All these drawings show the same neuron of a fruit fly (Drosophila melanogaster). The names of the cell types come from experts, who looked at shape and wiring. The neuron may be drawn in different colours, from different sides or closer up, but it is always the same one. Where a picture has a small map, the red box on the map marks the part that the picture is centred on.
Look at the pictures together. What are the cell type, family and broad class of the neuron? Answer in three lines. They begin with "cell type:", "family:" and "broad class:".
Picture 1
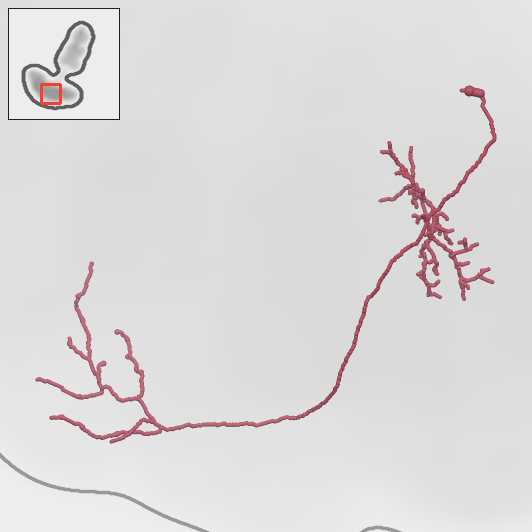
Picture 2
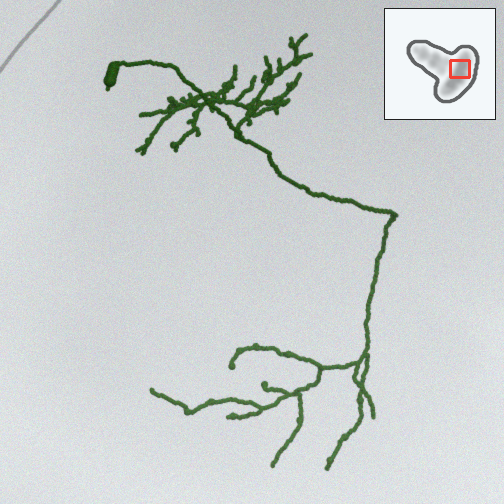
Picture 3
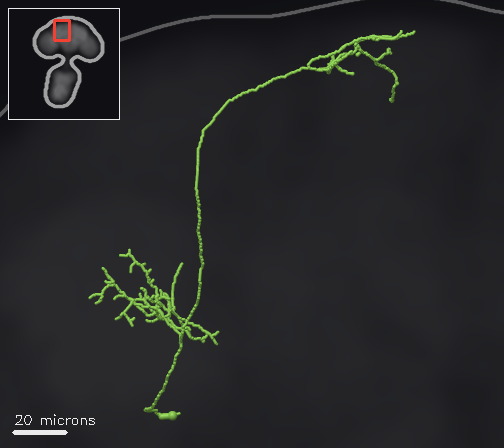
cell type: SMP578
family: hemilineage DL1_ventral
broad class: central-brain intrinsic neuron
